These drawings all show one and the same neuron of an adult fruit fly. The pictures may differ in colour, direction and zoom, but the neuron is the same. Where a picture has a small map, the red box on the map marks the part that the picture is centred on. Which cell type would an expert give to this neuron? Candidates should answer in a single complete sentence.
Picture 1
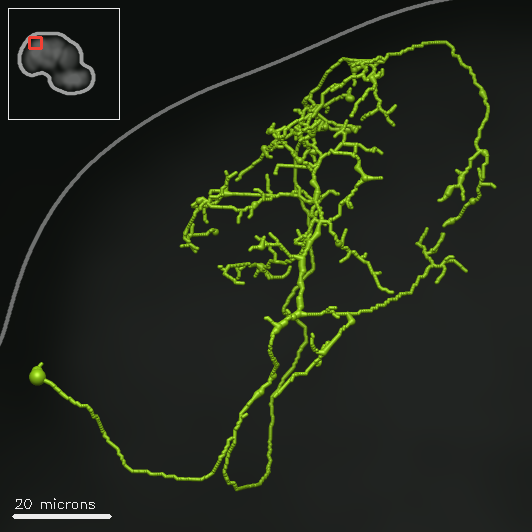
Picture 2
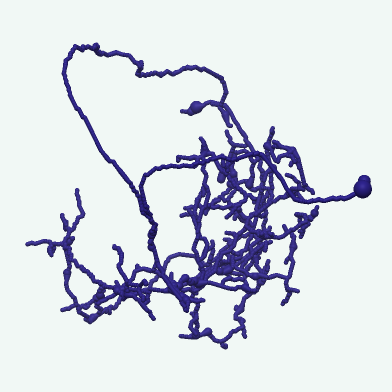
What this neuron is, by cell type, is CB1759b.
